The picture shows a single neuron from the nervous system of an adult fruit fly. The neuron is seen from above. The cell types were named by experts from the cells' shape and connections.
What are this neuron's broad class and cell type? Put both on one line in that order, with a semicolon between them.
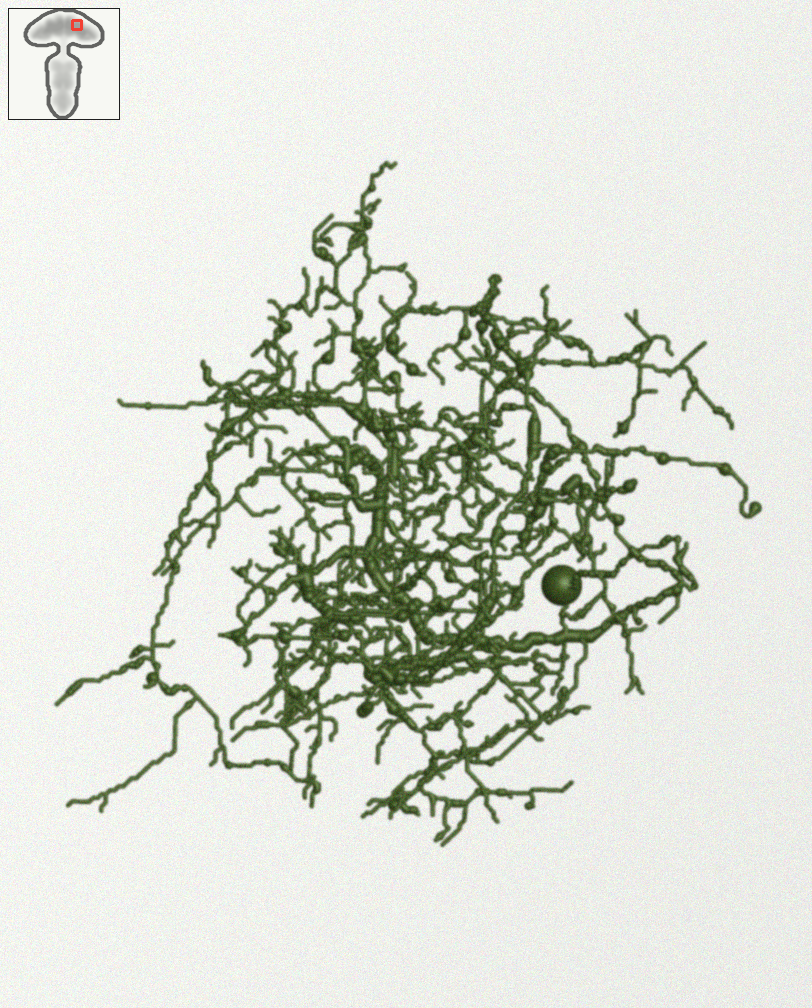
central-brain intrinsic neuron; AVLP342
